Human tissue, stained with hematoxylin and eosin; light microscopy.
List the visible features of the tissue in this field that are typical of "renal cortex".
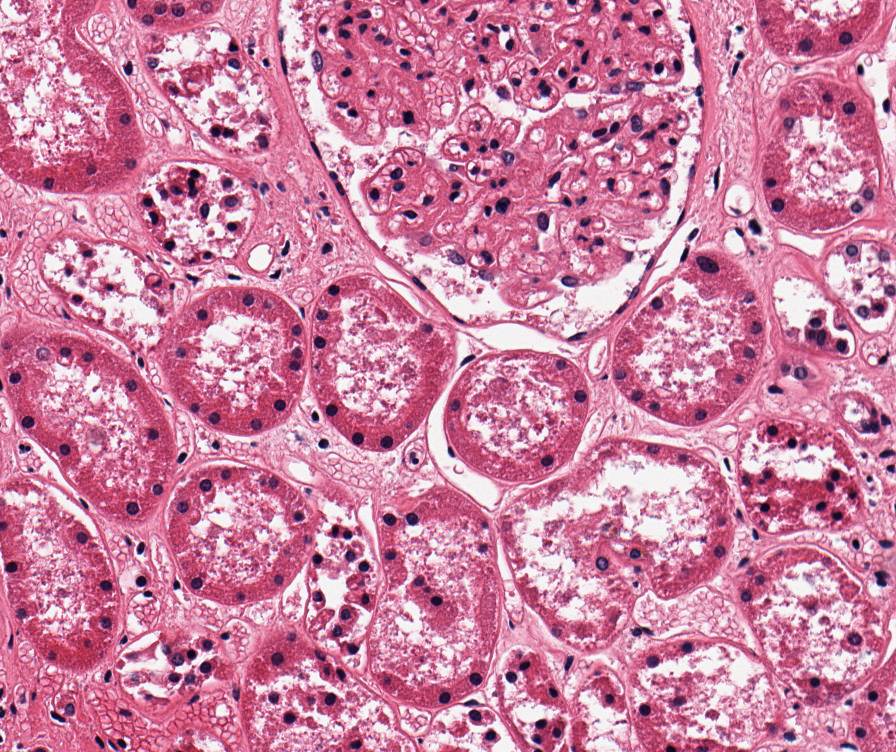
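Consistent with renal cortex, a single large rounded glomerulus sits in the upper centre of the field, with closely packed tubules surrounding it on all other sides.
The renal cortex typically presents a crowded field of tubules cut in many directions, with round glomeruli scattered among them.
Here, most tubules are cut in round to oval cross-section and lie close together.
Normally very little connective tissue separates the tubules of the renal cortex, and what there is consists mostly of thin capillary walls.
The tubules are lined by a single layer of cuboidal to low columnar cells with round dark nuclei. In the larger tubules, the lining cells have deeply eosinophilic, granular cytoplasm.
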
